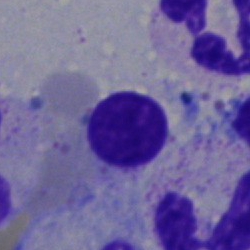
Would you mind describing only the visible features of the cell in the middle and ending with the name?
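Taking the outline first, it is smooth and even all the way round. Turning to the chromatin, it stains dark purple and looks dense, with only faint lighter mottling. As for a nucleolus, none can be seen in the nucleus. Lastly, no distinct rim of the cell's own cytoplasm is visible around the nucleus. The cell is a lymphocyte.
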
